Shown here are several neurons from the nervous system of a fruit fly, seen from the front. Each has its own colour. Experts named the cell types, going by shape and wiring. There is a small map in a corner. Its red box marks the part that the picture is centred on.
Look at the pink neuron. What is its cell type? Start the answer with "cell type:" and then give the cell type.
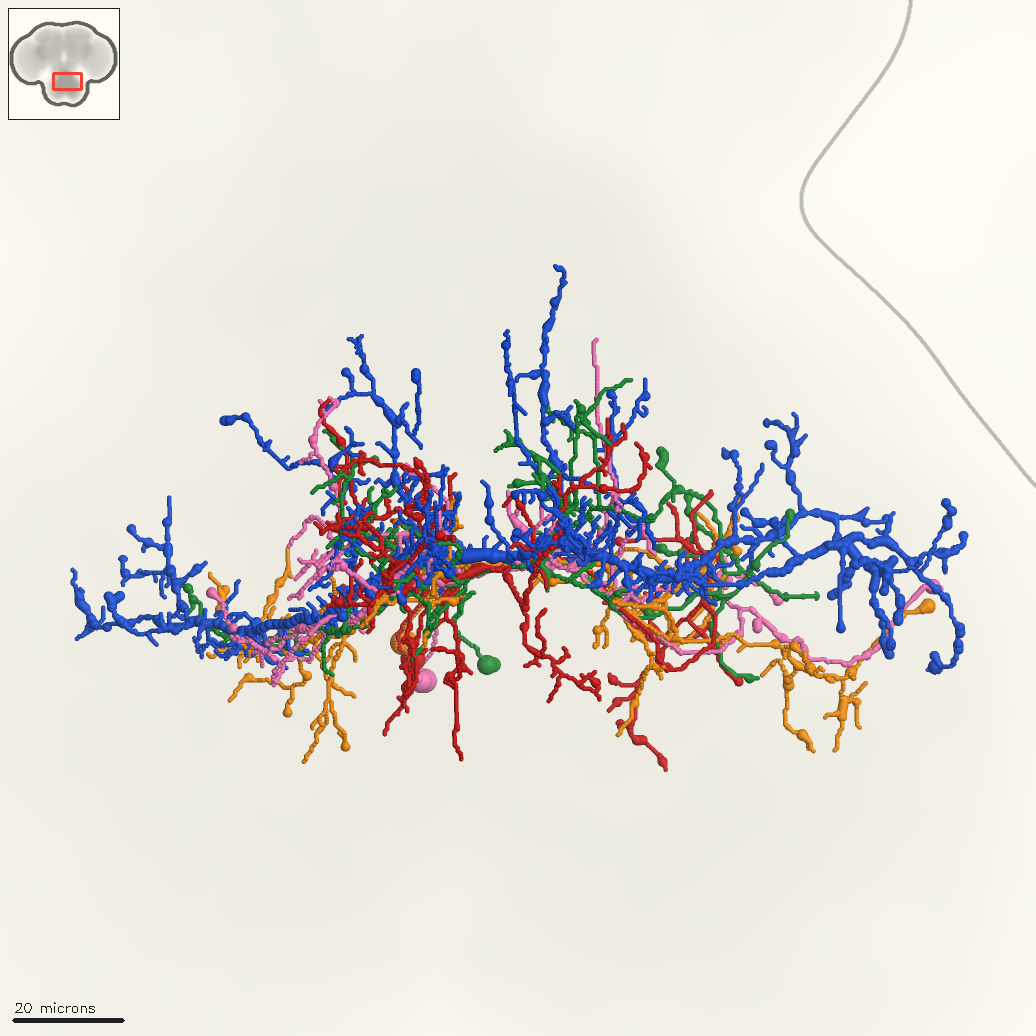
cell type: IN12B066_c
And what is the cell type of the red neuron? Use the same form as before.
cell type: IN12B068_b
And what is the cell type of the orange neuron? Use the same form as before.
cell type: IN12B066_d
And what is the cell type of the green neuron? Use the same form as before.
cell type: IN12B082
